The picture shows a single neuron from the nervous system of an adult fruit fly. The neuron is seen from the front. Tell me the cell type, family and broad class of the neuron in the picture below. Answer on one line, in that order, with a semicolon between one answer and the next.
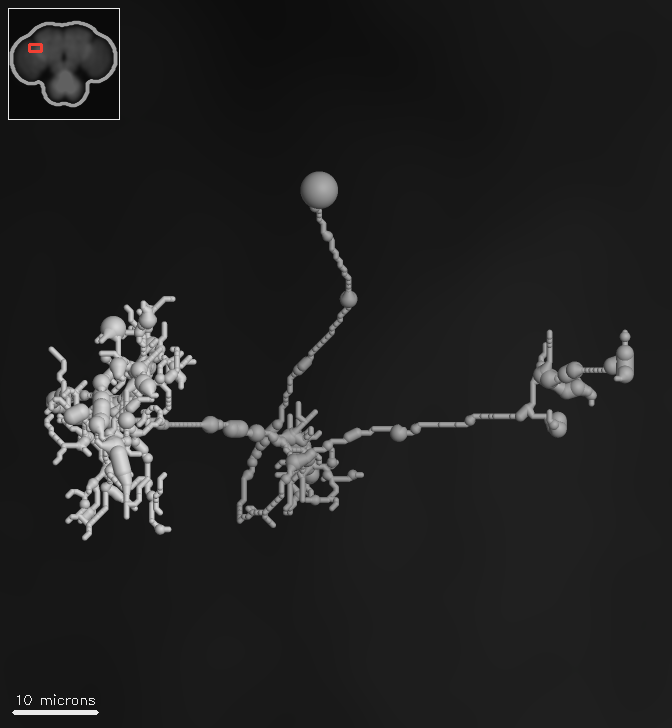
Y3; Y; optic-lobe intrinsic neuron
